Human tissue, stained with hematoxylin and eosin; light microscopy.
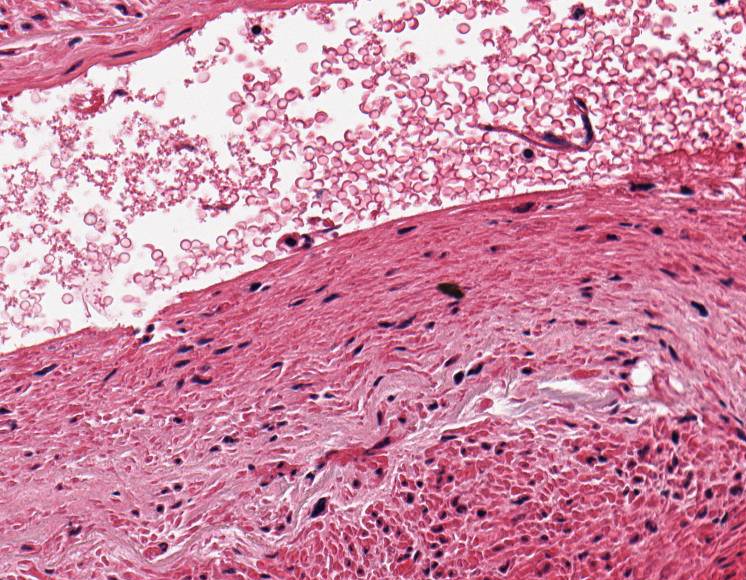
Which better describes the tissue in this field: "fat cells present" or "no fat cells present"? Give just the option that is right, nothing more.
No fat cells present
